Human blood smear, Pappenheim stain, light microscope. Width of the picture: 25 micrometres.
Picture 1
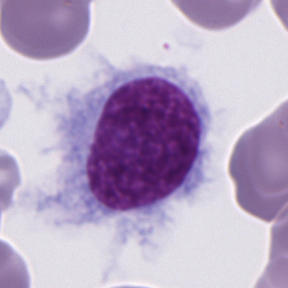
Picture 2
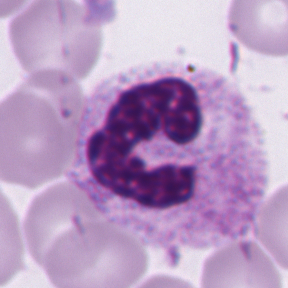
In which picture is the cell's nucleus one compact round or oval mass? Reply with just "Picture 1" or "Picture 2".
Picture 1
